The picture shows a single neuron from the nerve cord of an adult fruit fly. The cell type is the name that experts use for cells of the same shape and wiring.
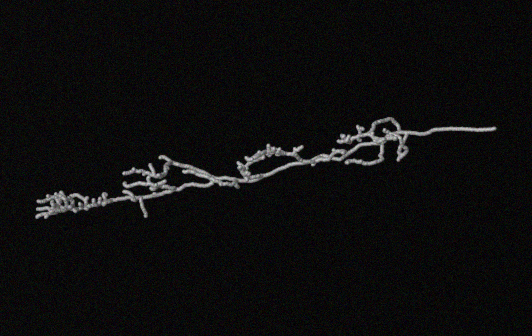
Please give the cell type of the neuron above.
DNge013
